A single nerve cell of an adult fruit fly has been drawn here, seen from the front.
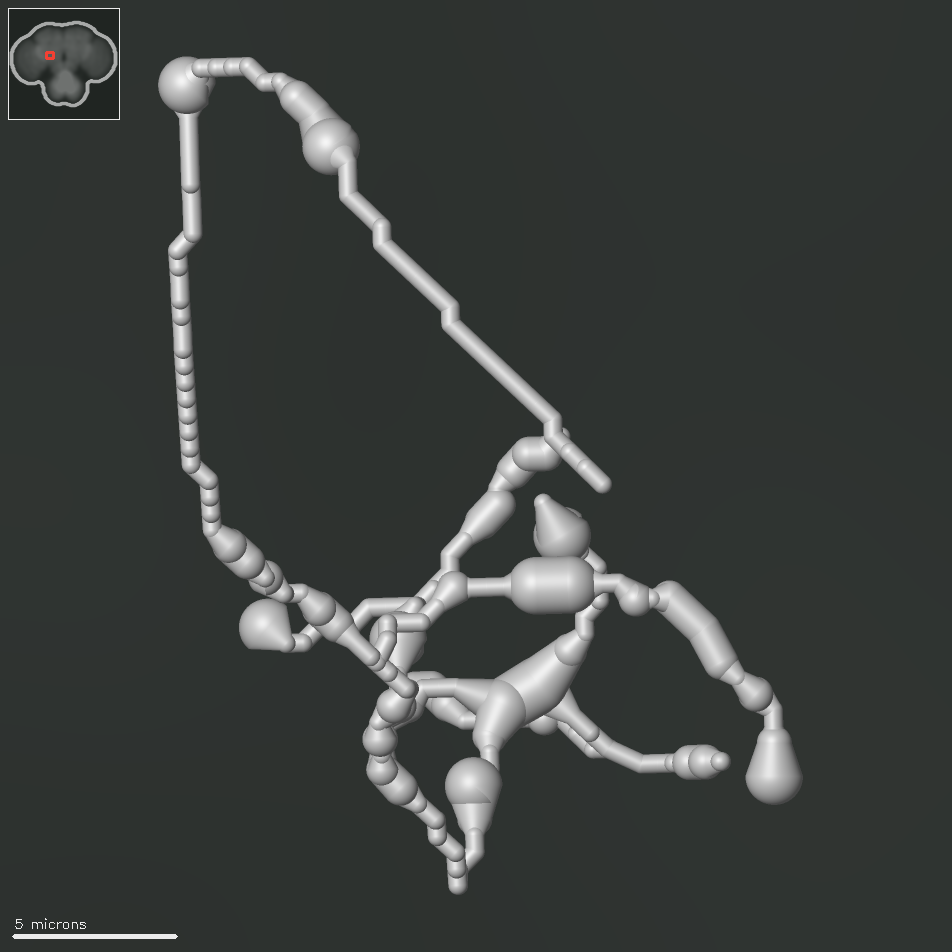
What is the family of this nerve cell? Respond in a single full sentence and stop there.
The family of this particular nerve cell is class olfactory.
